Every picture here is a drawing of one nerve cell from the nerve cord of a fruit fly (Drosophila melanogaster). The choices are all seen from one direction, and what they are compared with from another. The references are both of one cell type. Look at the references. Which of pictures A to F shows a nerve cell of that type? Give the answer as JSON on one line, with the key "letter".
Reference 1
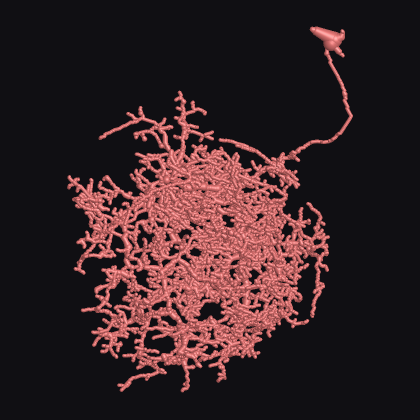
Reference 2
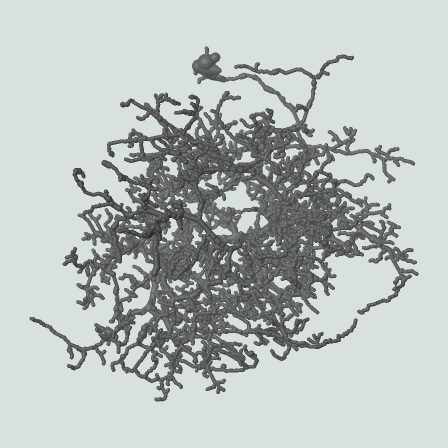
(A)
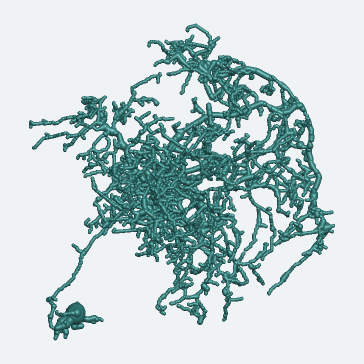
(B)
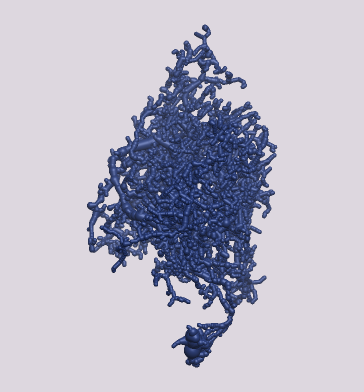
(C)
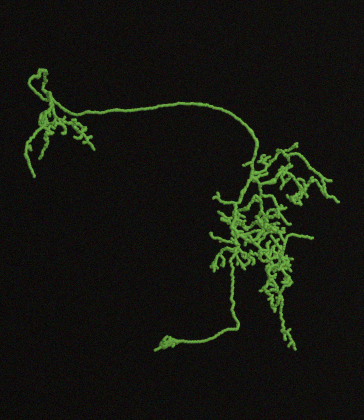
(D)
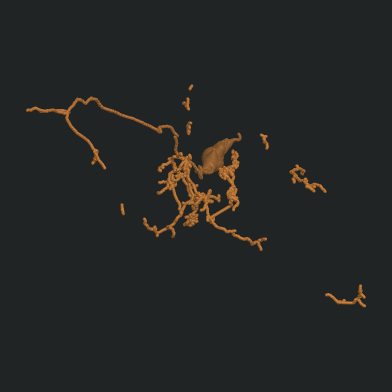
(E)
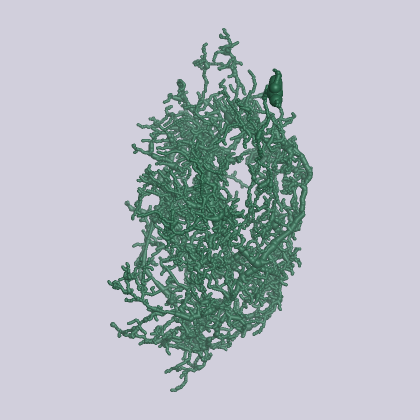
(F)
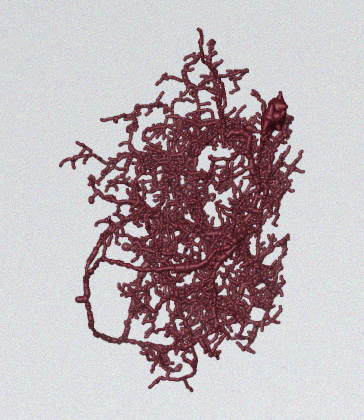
{"letter": "E"}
